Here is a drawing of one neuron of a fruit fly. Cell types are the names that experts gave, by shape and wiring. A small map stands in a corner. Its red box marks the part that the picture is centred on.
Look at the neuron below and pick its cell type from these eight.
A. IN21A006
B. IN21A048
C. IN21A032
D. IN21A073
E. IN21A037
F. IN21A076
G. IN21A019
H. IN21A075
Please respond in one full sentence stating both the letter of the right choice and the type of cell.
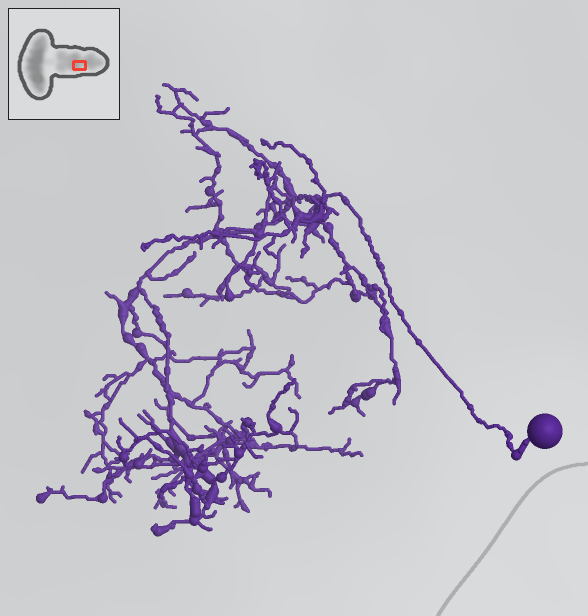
The neuron is a cell of type IN21A075, the type in option H.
